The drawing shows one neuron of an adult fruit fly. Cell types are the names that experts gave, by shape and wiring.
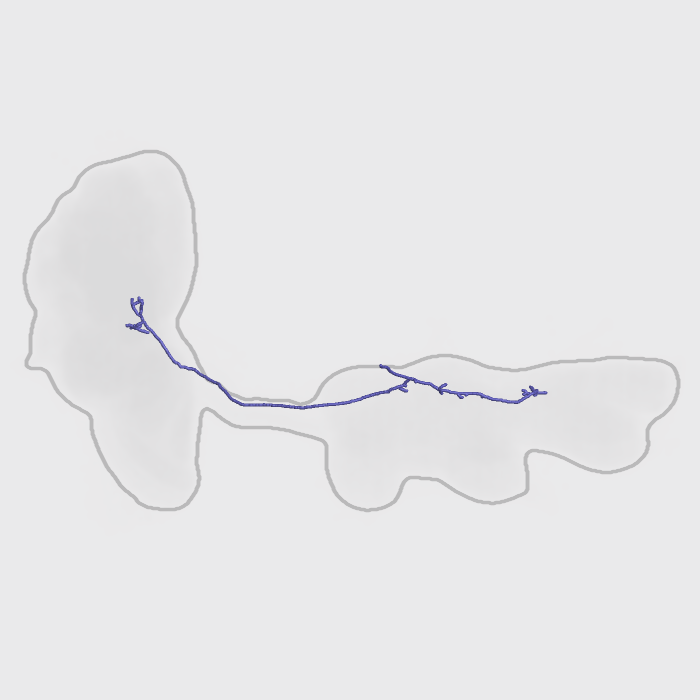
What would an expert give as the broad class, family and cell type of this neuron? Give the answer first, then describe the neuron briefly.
Its broad class is sensory neuron ascending to the brain. The name of its family is class mechanosensory proprioceptive. It is of cell type SApp10. The drawing shows no cell body. In this view it is more than twice as wide as it is tall.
